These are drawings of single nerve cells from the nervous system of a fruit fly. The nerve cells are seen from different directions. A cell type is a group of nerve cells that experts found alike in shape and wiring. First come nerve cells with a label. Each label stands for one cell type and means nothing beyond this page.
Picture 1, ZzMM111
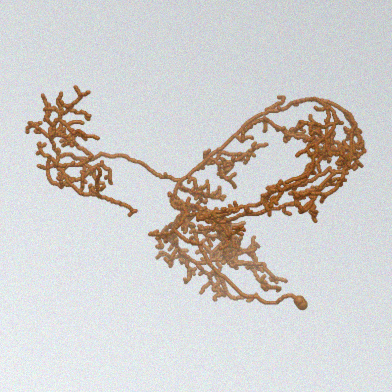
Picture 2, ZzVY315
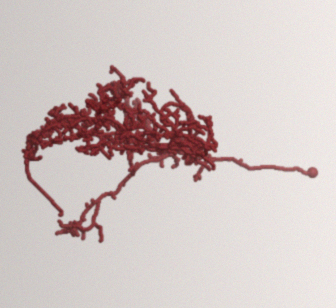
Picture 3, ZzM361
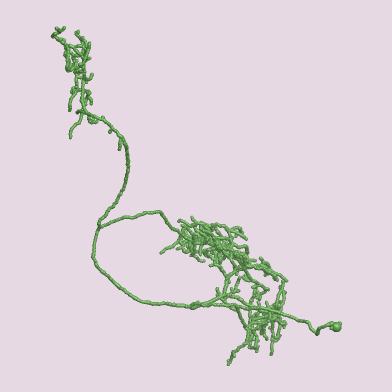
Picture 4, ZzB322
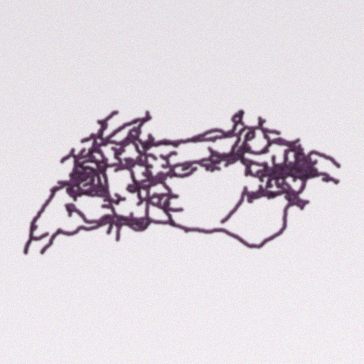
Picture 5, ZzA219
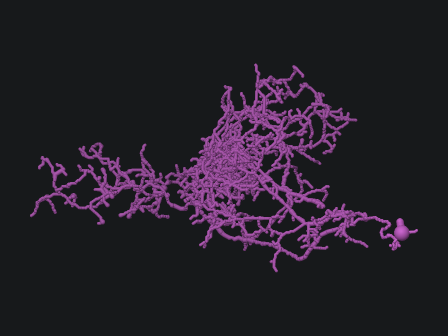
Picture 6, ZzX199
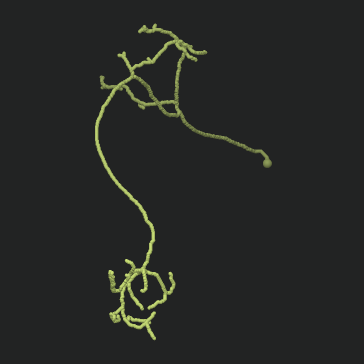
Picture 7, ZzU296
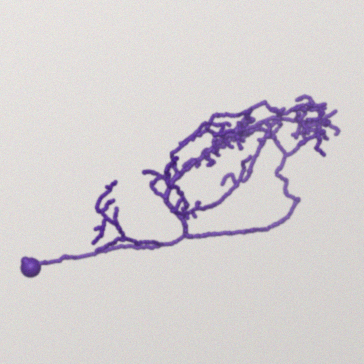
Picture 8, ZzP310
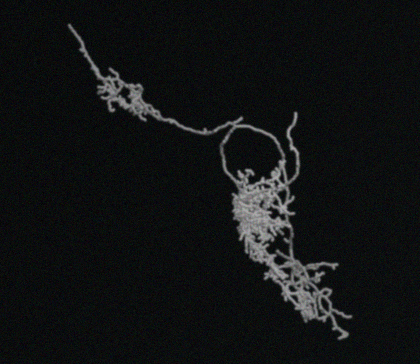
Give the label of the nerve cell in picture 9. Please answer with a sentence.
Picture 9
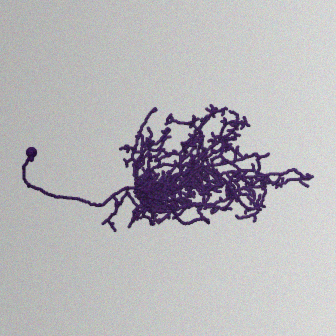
It belongs to ZzA219.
